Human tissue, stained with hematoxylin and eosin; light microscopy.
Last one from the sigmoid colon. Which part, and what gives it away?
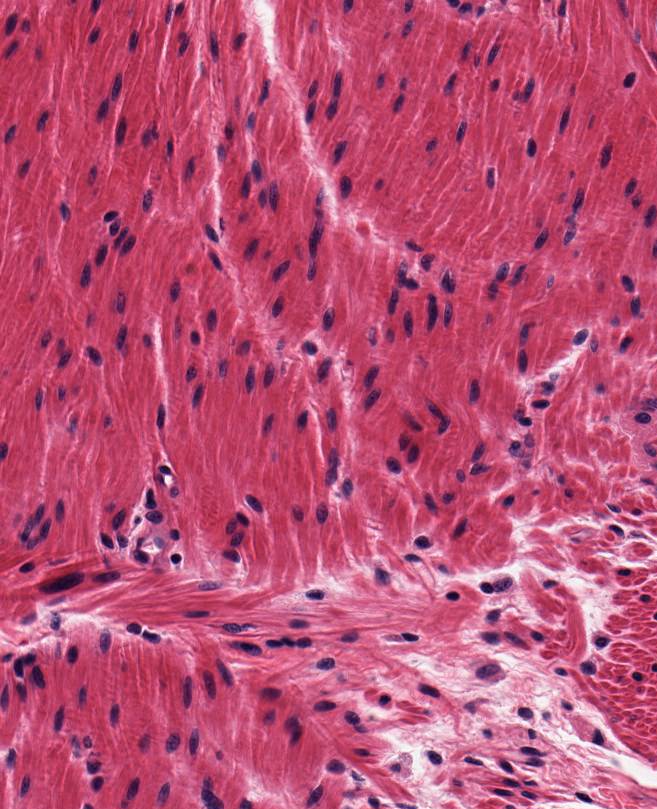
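Answer: smooth muscle. Its cells run mostly top to bottom in the upper and middle parts, and roughly horizontally in a lower band. The nuclei are elongated and cigar-shaped with blunt ends, lying along the cells.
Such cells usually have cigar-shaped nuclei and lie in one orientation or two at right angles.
The bright pink cytoplasm shows no cross-striations.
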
